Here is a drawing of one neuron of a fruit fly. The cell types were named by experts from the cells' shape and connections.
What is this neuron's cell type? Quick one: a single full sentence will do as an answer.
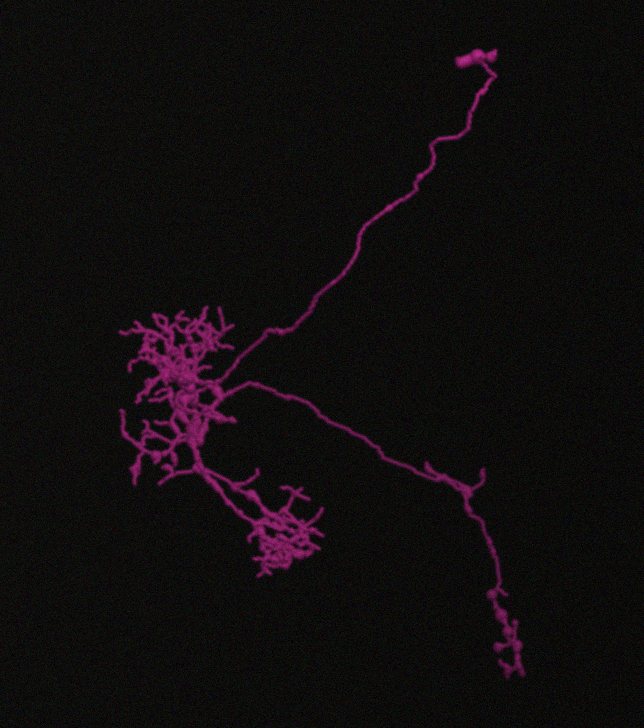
The cell type name for this neuron is FC2C.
